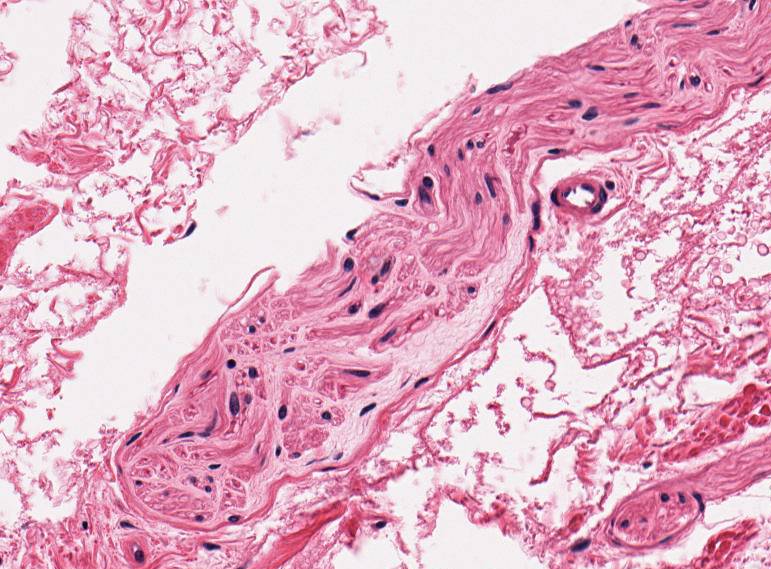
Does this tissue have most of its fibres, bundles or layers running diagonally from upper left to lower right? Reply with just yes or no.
No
